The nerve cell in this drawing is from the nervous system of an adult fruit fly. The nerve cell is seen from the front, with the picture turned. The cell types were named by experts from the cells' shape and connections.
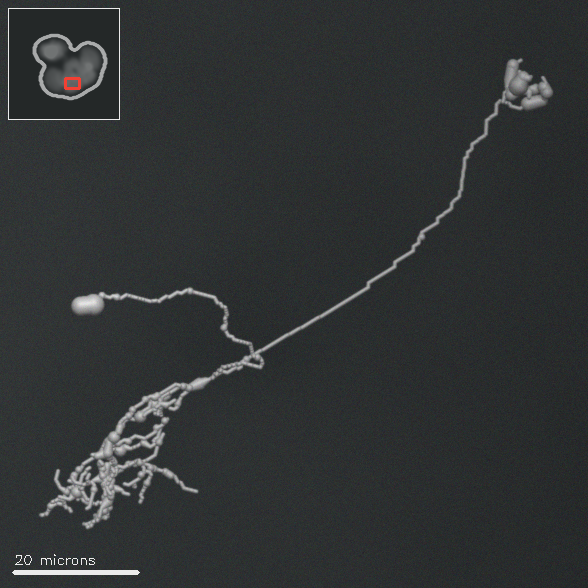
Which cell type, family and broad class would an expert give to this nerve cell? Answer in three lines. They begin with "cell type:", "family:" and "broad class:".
cell type: TuBu04
family: hemilineage AOTUv4_dorsal
broad class: central-brain intrinsic neuron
